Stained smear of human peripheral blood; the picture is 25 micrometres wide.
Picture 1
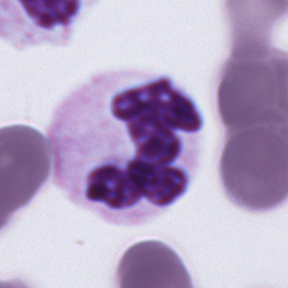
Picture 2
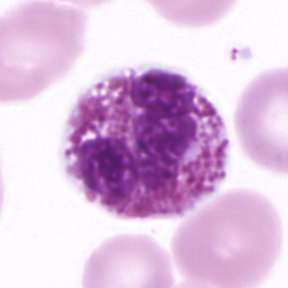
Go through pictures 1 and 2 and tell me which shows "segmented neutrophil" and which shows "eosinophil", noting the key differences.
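Of the two cells, picture 1 holds the segmented neutrophil and picture 2 the eosinophil. The granules differ: fine pinkish-lilac granules are scattered evenly through the plentiful pale pink cytoplasm of the segmented neutrophil, whereas the eosinophil's cytoplasm is filled with coarse, round granules.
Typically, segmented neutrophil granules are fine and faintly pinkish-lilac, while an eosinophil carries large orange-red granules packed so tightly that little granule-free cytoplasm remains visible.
The eosinophil's nucleus is divided into more than one lobe.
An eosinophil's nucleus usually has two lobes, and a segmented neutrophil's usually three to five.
The eosinophil measures about 14 micrometres across and has a round outline; the segmented neutrophil's outline is round and smooth. In both, the chromatin is dark purple and clumped, coarsely so in the segmented neutrophil and densely in the eosinophil, and no nucleoli are visible. Neither cytoplasm shows vacuoles.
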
